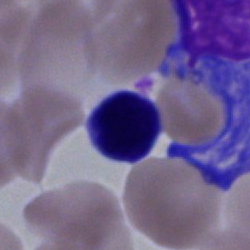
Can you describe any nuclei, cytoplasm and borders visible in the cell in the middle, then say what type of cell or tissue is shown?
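Round cell, smooth edge. Chromatin dense, evenly dark blue-purple, no visible pattern. No nucleoli seen. No granules visible. Lymphocyte.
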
